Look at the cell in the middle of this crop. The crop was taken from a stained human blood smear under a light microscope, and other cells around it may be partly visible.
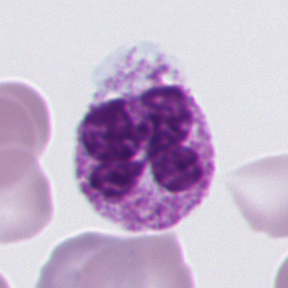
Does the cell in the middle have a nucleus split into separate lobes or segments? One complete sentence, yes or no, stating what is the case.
Yes, this cell has a nucleus made up of distinct lobes or segments.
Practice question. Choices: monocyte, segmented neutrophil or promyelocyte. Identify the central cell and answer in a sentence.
The middle position in this crop is taken by a segmented neutrophil.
